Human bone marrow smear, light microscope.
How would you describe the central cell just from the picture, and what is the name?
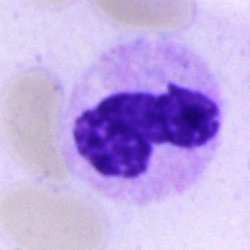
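In outline the cell is roughly round and smooth. Coarsely clumped chromatin stains dark purple, and a moderate rim of pale pinkish-lilac cytoplasm surrounds the nucleus. Fine pinkish-violet granules are scattered through that cytoplasm. The cell is a segmented neutrophil.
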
